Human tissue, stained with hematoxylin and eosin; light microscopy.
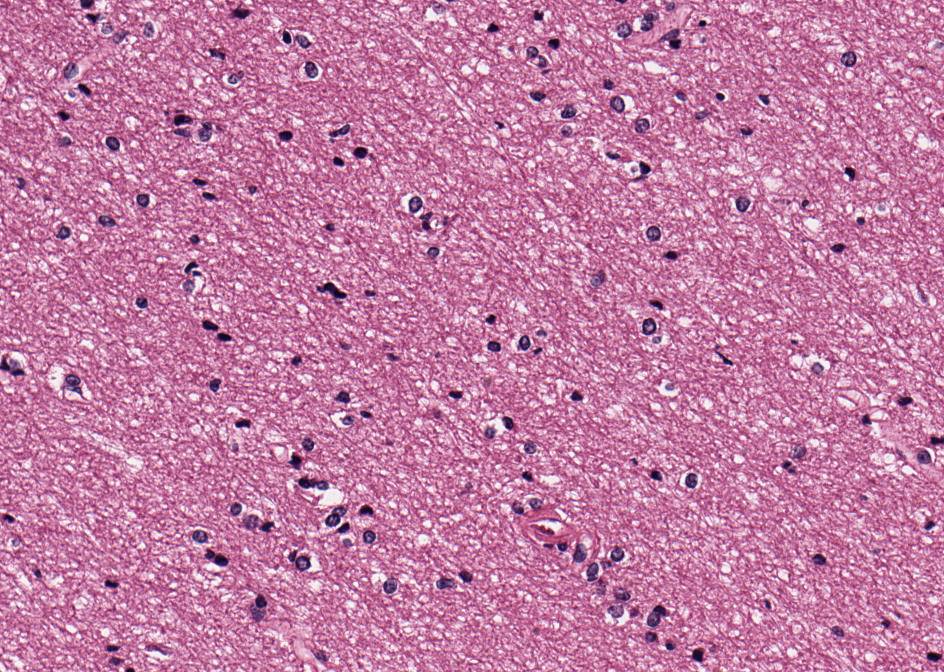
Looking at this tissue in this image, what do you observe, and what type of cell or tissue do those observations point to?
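Looking across the field: uniform pink fibrillary meshwork throughout, no epithelium, glands or other organised units. Sparse nuclei, single or in small groups; most of the field is free of cells. Mostly small round dark nuclei, many in a clear halo with little visible cytoplasm; among them, smaller, very dark elongated or irregular ones. This is cerebral cortex.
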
